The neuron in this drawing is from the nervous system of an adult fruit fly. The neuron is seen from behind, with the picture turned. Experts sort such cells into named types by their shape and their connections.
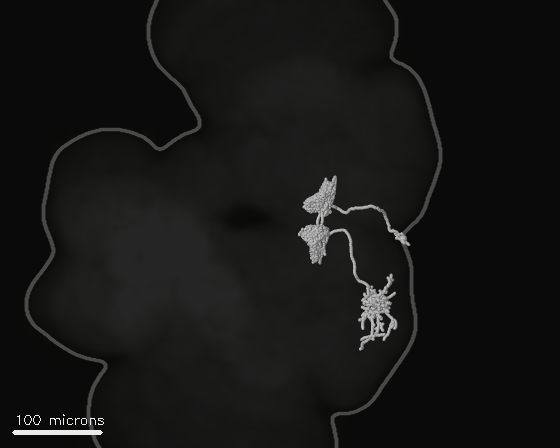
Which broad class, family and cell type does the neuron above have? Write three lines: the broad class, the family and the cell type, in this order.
central-brain intrinsic neuron
MBON
MBON02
